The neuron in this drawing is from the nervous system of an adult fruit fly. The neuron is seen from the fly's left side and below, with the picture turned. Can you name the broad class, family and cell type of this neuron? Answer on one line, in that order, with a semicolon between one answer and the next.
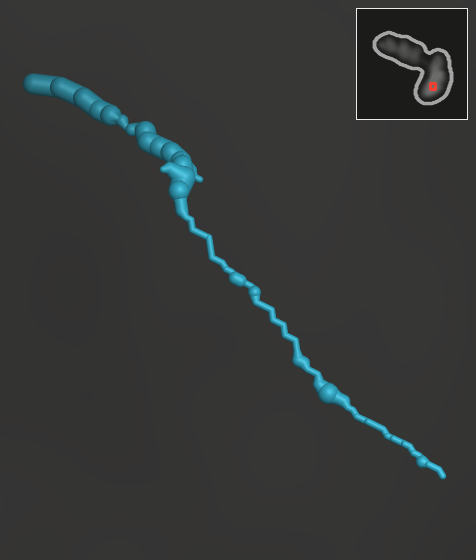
photoreceptor or other optic-lobe sensory neuron; class visual; R8y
